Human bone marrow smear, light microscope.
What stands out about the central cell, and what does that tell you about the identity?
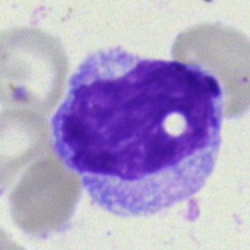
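Most of the cell is filled by the nucleus, which holds one sharply round clear white spot in its right part. The widest band of cytoplasm lies below it; it is pale bluish-lilac, finely speckled, without large coloured granules. The cell is a monocyte.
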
